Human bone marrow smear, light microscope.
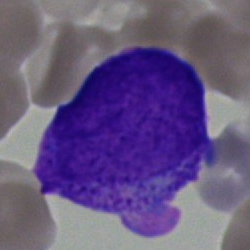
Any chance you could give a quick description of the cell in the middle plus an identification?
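First, the outline is roughly oval, its edge slightly irregular. Second, a dark purple nucleus fills most of the cell. Third, the chromatin appears finely stippled rather than coarsely clumped. Fourth, no clear vacuoles are seen. Last, the name: this is a blast.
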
